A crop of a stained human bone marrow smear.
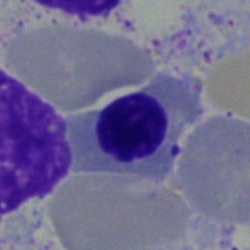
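Erythroblast, central cell, stained human bone marrow smear. Chromatin dark, densely clumped throughout the nucleus; no nucleolus visible. Cytoplasm pale grey-blue, without granules.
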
